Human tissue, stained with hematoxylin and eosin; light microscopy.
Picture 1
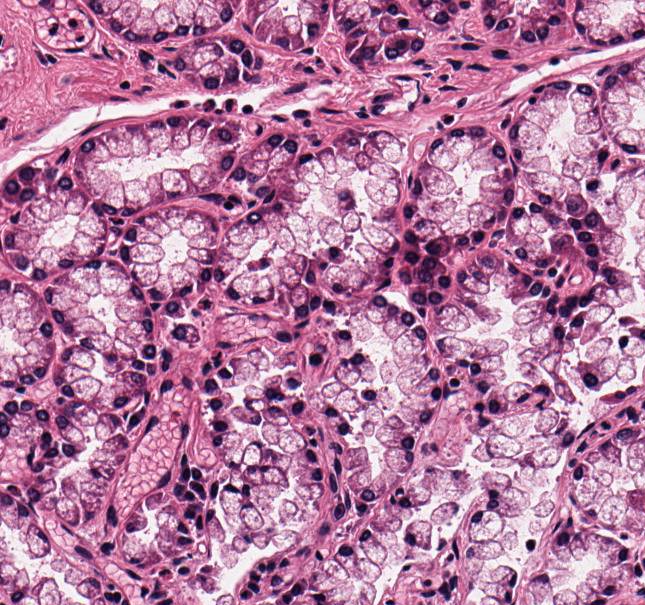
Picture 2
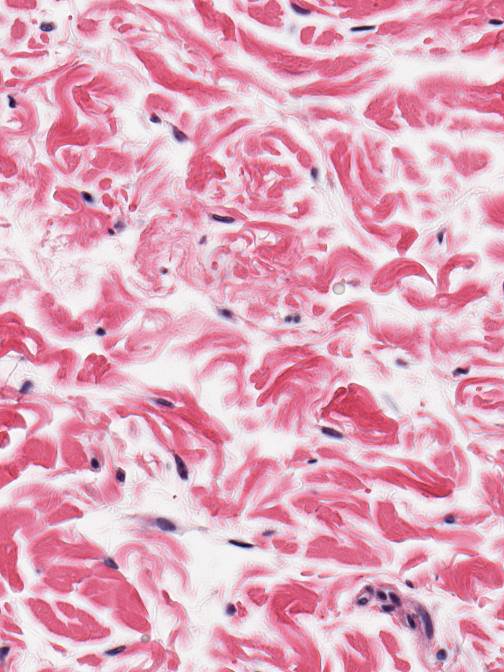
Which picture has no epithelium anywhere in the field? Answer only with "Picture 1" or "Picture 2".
Picture 2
